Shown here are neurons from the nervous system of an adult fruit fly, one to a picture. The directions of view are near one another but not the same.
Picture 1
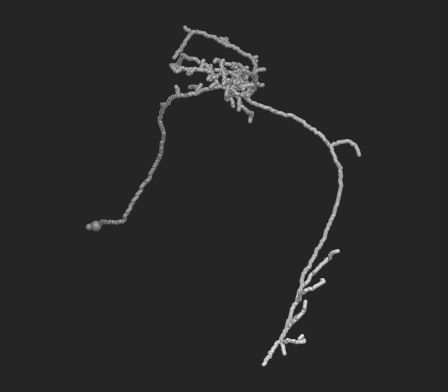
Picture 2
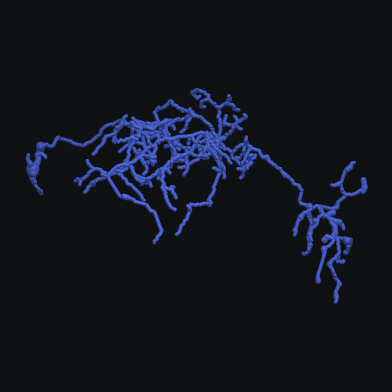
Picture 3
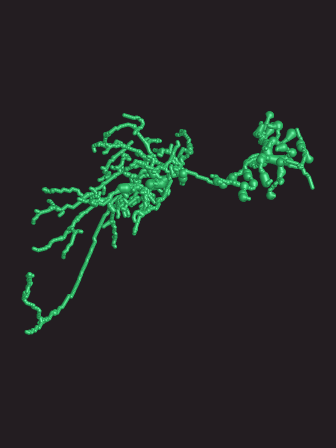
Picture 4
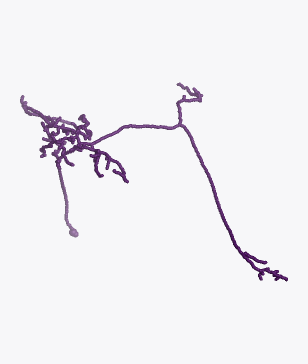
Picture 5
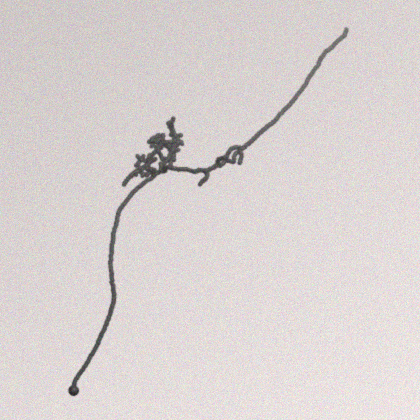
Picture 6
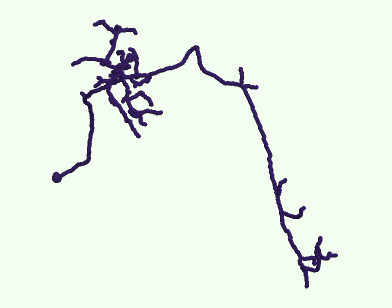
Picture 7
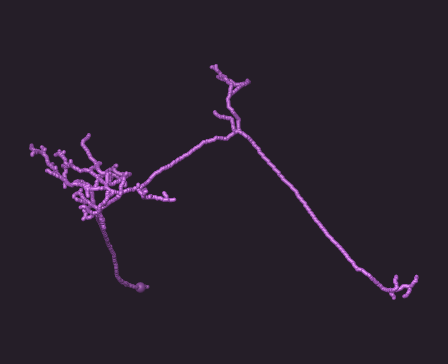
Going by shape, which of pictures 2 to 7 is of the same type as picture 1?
Picture 6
